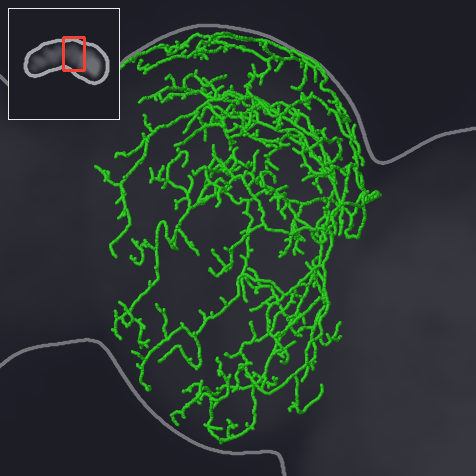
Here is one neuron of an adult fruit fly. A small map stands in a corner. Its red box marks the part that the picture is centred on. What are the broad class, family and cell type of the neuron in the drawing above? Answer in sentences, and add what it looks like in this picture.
This is an optic-lobe intrinsic neuron. Its family is Mi. The cell type is Mi19. In this view it is taller than it is wide.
